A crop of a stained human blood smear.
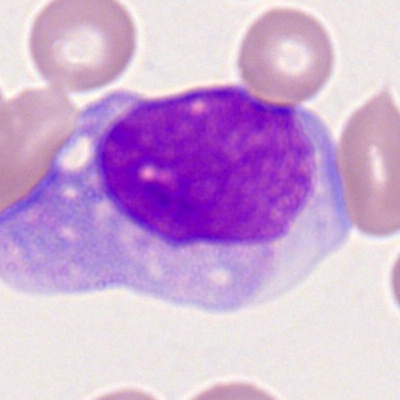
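Monocyte, central cell, stained human blood smear, light microscopy. The nucleus lies toward the upper right of the cell, and its chromatin is dense purple with a mottled texture. Plentiful cytoplasm forms a broad area on the left and lower sides of the nucleus and holds a few small clear vacuoles.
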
